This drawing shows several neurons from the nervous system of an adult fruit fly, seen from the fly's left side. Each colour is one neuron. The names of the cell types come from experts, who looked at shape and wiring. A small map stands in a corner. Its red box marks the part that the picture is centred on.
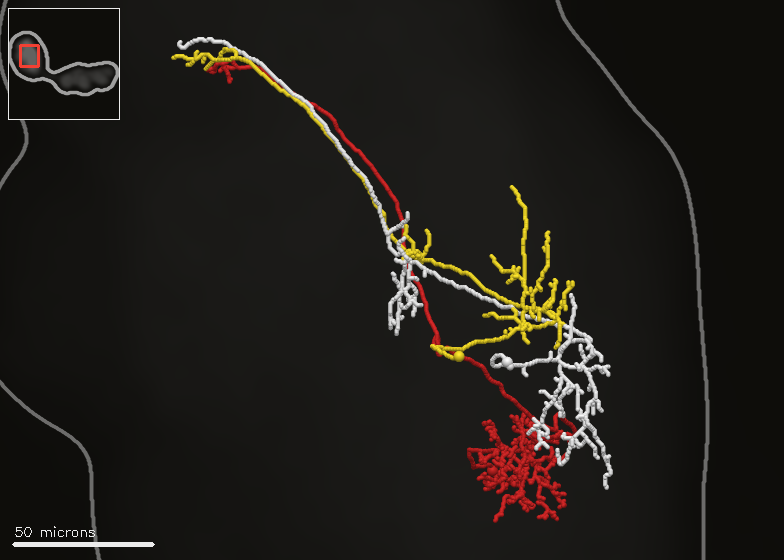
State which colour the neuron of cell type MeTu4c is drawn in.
white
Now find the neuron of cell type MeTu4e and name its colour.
yellow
